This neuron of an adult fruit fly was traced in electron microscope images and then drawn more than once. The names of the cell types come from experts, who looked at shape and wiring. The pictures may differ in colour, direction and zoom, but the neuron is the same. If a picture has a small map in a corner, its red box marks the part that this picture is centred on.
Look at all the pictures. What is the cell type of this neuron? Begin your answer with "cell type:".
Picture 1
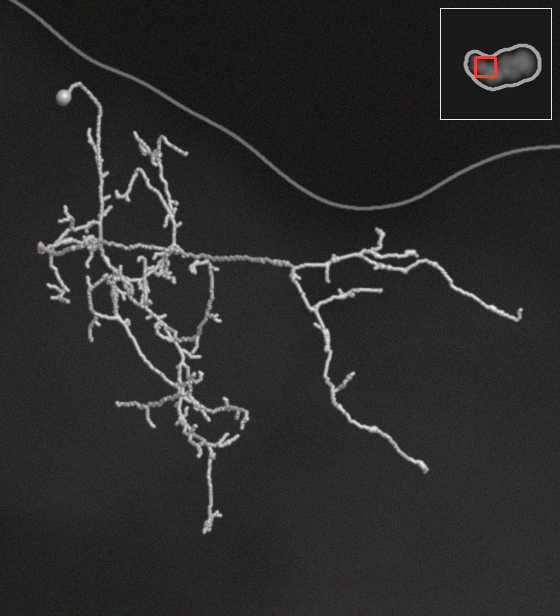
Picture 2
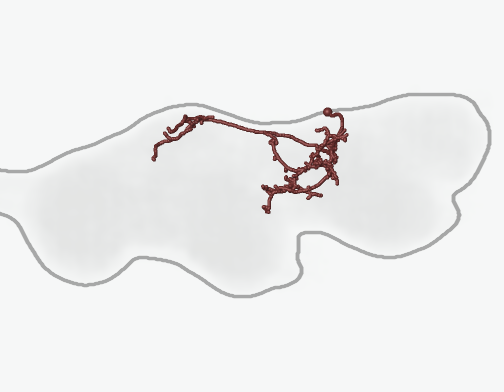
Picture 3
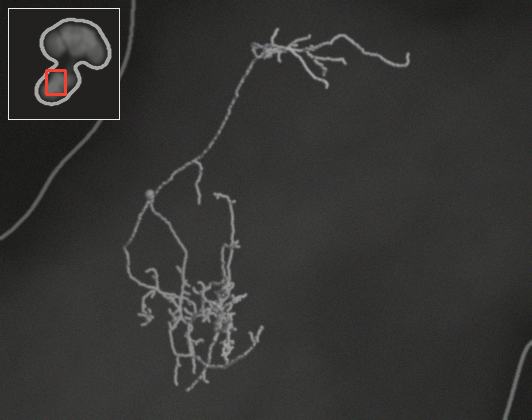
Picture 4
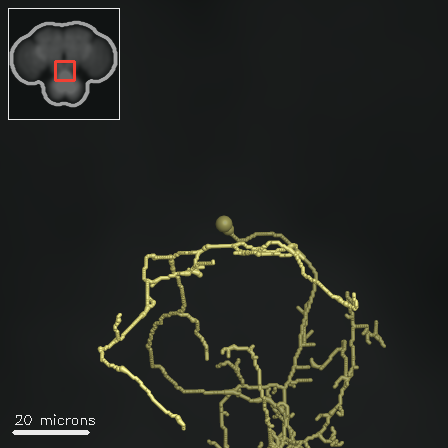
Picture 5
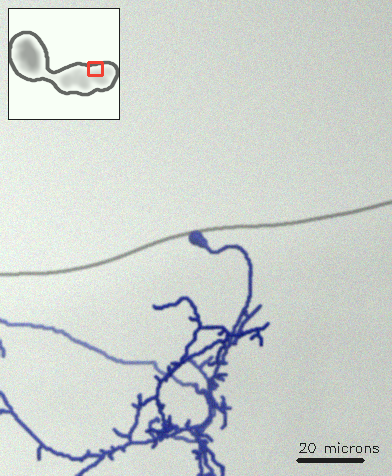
cell type: IN19B094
